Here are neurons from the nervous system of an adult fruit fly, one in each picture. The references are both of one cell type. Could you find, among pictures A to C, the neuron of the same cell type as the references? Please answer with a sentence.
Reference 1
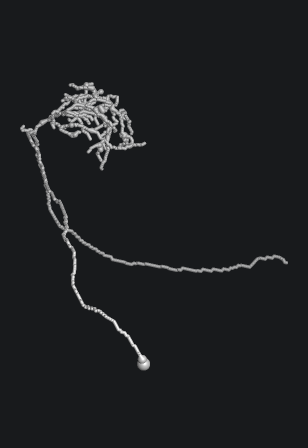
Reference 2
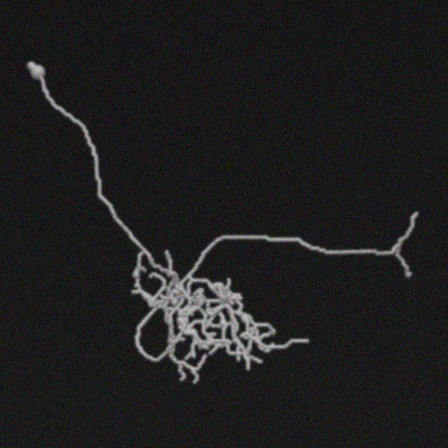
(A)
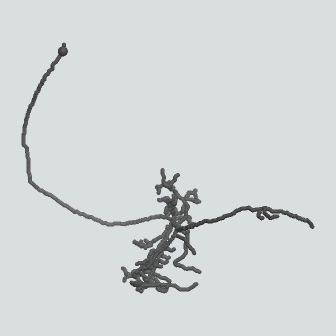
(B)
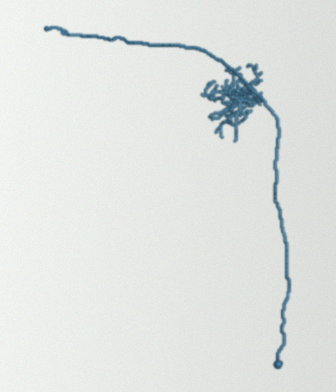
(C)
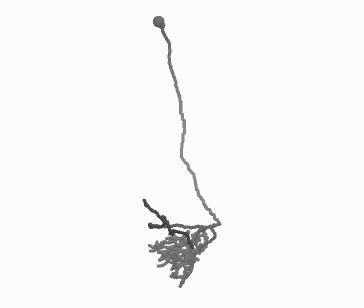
Picture B shows a neuron of the same cell type.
